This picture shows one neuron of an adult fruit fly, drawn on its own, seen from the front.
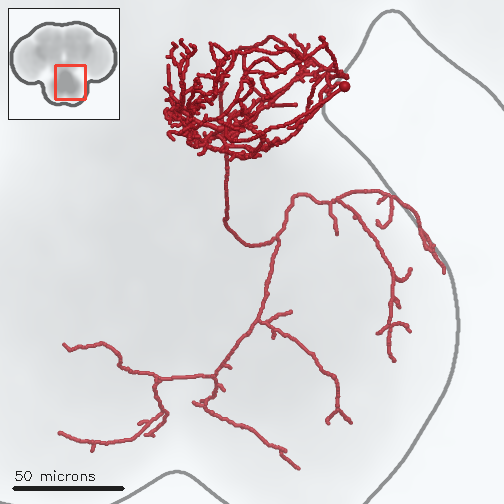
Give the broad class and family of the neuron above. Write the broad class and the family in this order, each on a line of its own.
descending neuron
hemilineage MX12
